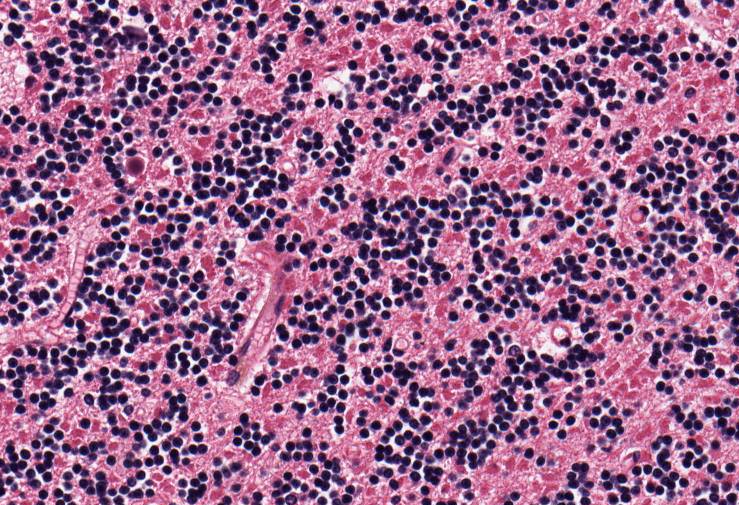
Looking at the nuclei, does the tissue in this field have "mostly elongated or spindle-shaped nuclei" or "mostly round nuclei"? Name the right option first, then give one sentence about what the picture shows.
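Mostly round nuclei. The cells have small, round, uniformly dark-staining nuclei.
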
